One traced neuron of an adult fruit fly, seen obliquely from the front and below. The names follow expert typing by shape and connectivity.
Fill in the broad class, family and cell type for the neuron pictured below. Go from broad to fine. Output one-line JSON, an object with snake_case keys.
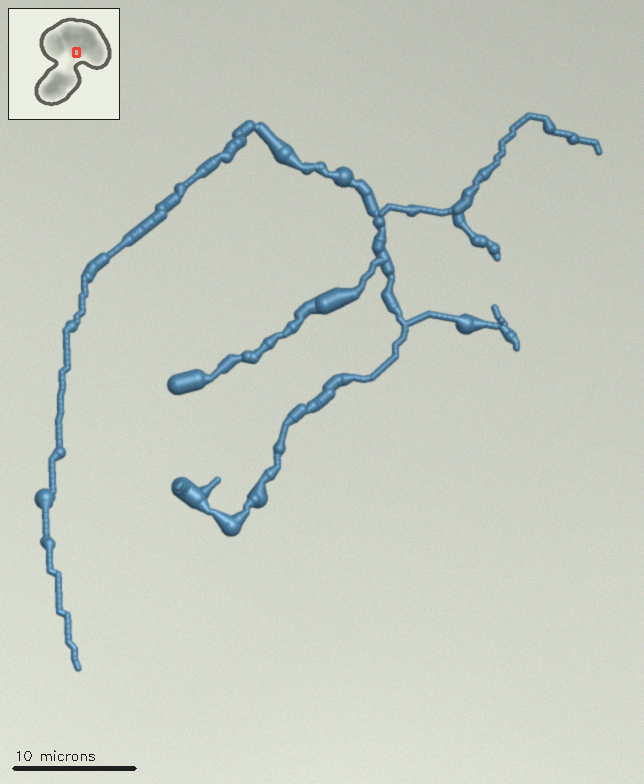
{"broad_class": "sensory neuron entering the brain", "family": "class mechanosensory", "cell_type": "BM_MaPa"}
